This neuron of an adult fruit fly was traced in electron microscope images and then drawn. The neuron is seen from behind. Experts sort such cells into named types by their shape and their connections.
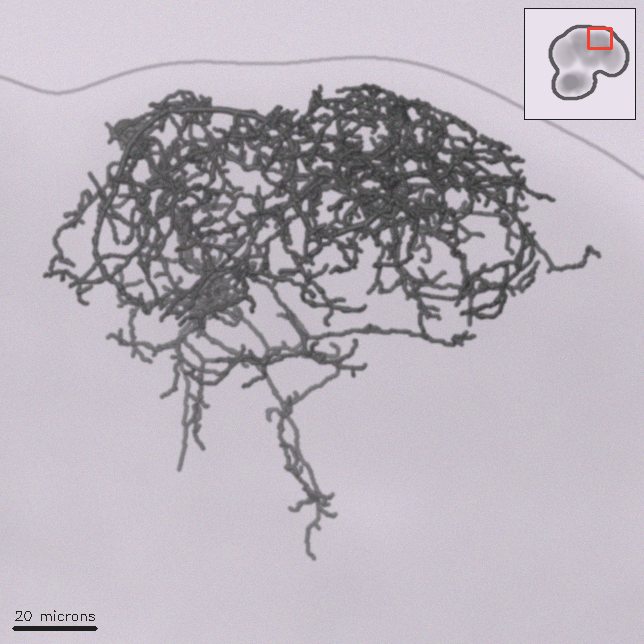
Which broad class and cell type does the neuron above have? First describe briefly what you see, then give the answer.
By the scale bar it is about 140 microns wide in this view. More than a hundred branch ends can be seen. Its broad class is central-brain intrinsic neuron. The cell type is SMP076.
